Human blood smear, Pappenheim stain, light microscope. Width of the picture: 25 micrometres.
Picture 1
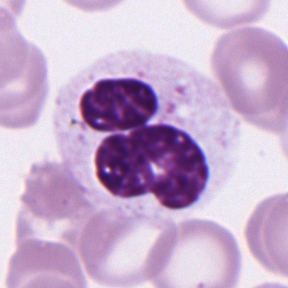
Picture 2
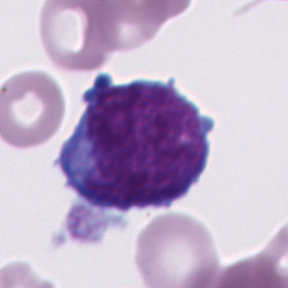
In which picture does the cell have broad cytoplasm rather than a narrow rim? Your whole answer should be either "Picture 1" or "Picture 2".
Picture 1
